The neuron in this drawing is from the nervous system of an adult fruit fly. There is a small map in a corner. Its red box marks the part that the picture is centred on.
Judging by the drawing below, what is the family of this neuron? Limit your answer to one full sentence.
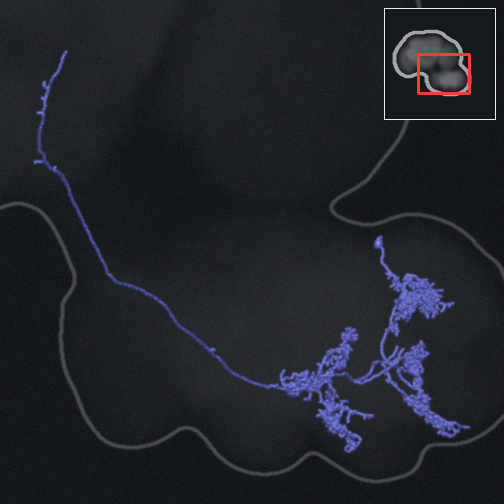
The neuron is filed under family hemilineage 09B.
